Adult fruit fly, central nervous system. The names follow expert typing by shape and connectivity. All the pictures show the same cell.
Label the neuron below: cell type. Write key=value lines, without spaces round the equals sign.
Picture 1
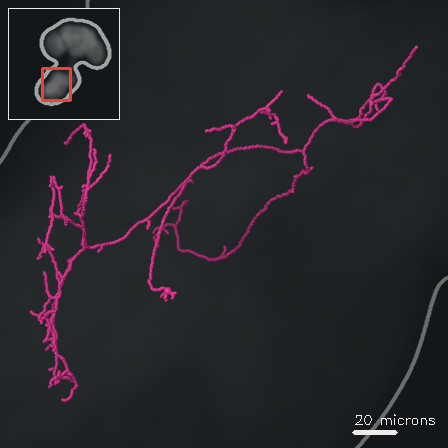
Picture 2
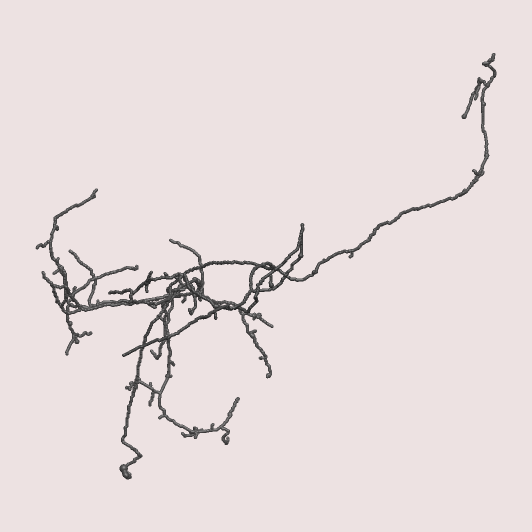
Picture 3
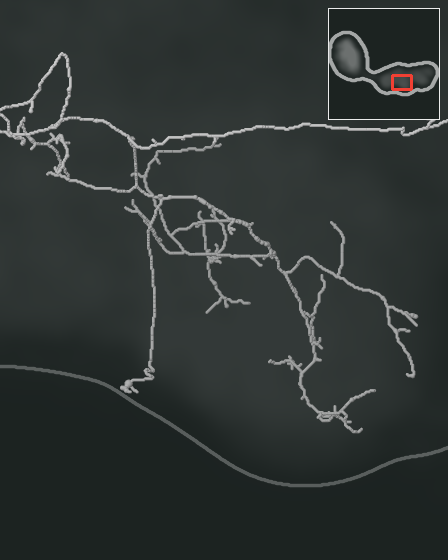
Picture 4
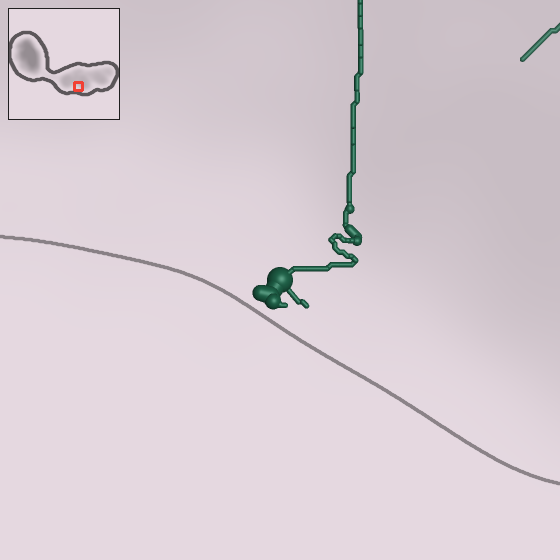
cell_type=IN07B073_d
